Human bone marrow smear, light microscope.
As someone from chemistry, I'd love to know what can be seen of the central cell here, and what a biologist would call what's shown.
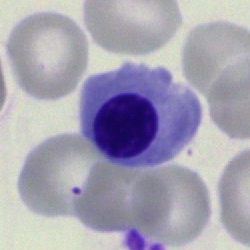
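The outline strikes me as irregular rather than smoothly round. Along the upper edge, small rounded bumps project outward. The chromatin looks dense, staining very dark purple. Around the nucleus lies a moderate amount of pale lavender-blue cytoplasm. I'd call it an erythroblast.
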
